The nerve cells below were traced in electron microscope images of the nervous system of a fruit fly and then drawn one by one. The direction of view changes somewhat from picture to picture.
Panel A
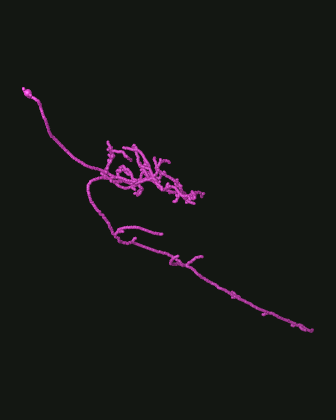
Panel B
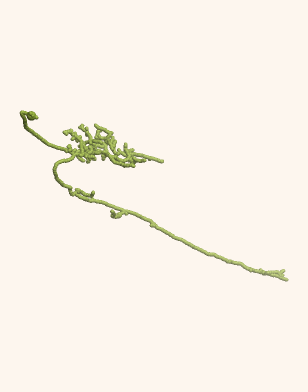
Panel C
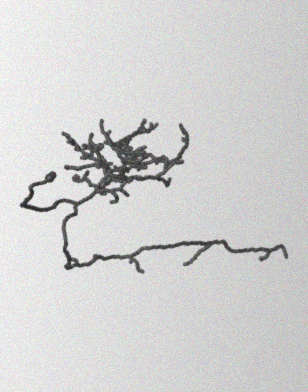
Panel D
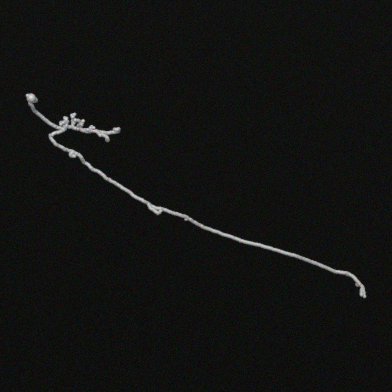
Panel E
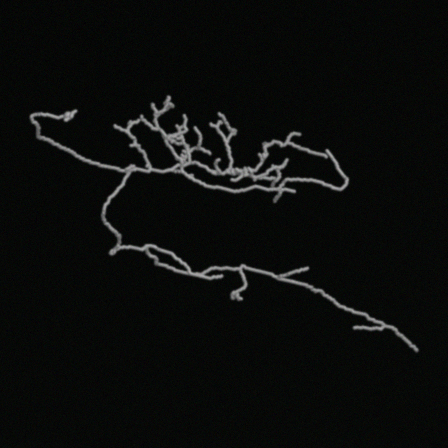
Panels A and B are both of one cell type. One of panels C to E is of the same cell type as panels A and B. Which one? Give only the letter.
E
